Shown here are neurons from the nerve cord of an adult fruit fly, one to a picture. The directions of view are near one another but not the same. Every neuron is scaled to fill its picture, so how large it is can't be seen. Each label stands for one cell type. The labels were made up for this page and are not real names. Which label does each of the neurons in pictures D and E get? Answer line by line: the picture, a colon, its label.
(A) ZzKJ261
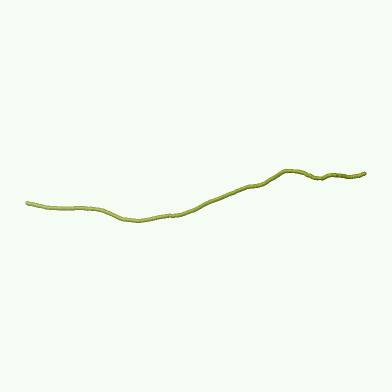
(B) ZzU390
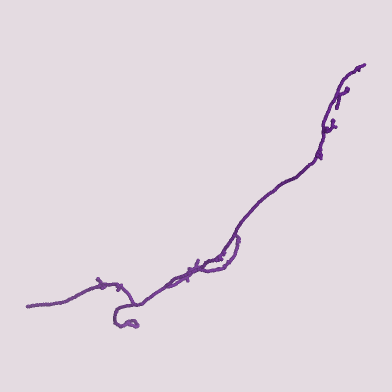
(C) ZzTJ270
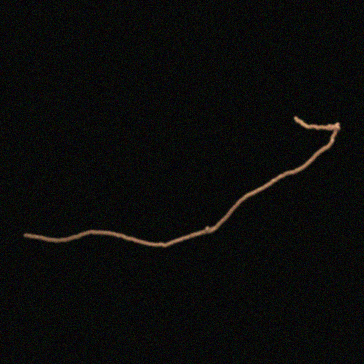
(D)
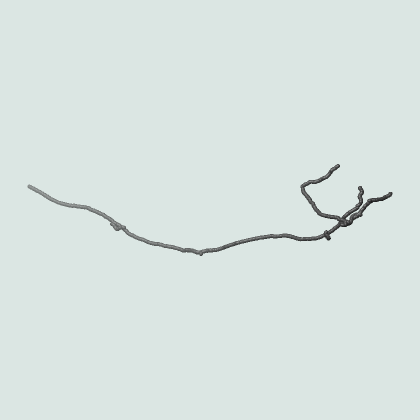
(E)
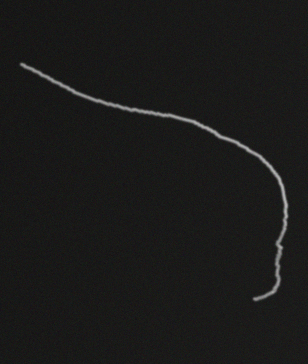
D: ZzTJ270
E: ZzKJ261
